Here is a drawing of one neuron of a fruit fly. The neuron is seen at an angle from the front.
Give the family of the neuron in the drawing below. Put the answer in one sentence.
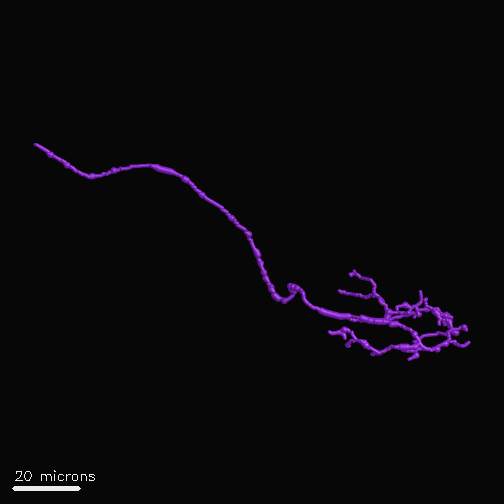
The family is class mechanosensory tactile.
